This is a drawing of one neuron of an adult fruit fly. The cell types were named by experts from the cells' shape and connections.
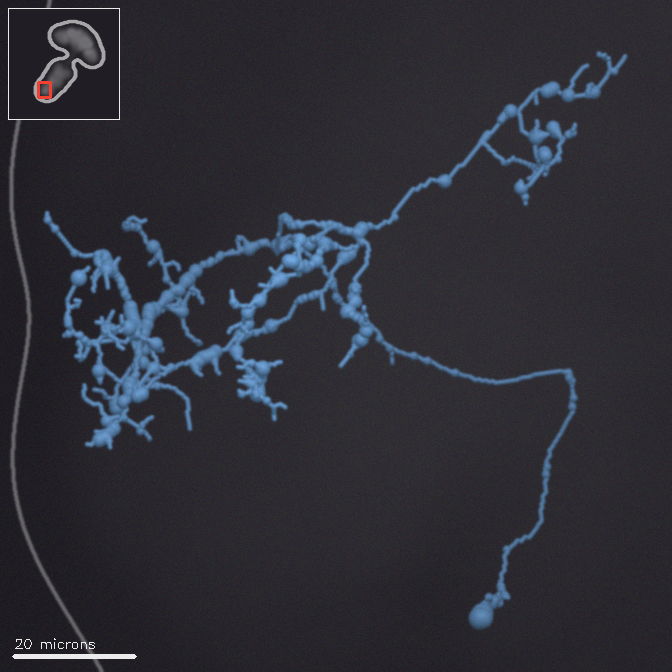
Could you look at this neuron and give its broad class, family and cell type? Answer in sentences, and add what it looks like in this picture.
It is a nerve-cord intrinsic neuron. Its family is hemilineage 13B. Its cell type is IN13B076. The cell body is at the lower right of the picture. By the scale bar it is about 95 microns wide in this view. The picture shows dozens of branch ends.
